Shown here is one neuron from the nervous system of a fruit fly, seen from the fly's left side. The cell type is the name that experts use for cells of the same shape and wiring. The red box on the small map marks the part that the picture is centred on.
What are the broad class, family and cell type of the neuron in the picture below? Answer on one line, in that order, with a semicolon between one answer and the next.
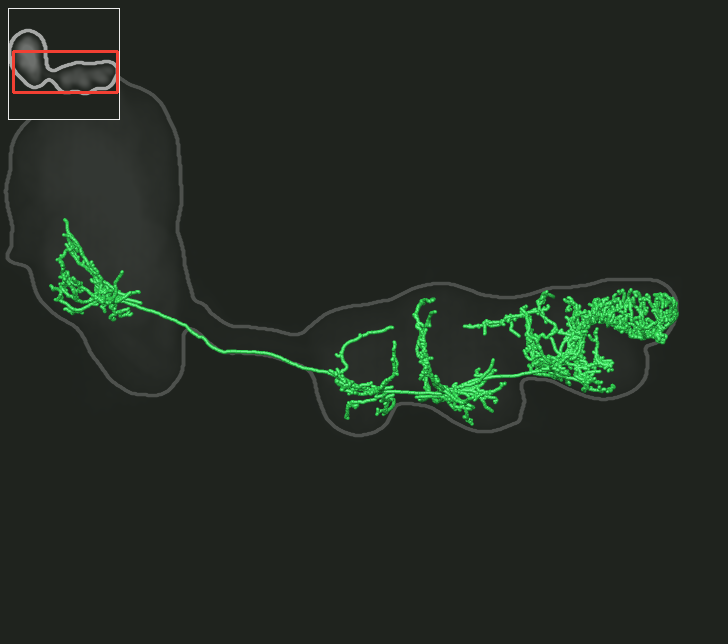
ascending neuron; hemilineage 05B; AN05B004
